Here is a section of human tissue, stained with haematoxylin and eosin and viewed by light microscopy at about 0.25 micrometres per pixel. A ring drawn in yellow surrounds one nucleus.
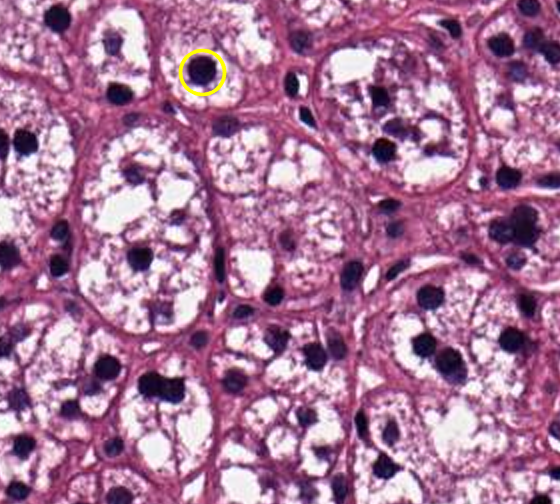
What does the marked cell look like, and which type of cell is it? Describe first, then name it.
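The nucleus is round, smooth-edged and evenly very dark, about the same size as the nuclei of neighbouring cells. The nucleus sits roughly in the middle of the cell. The cytoplasm is plentiful and pale, filled with many small clear bubbles separated by fine pink strands, giving a foamy look. The cell lies within a rounded group of similar pale, bubbly cells enclosed by thin pink fibrous bands. The marked cell is an adrenal cortical cell.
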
